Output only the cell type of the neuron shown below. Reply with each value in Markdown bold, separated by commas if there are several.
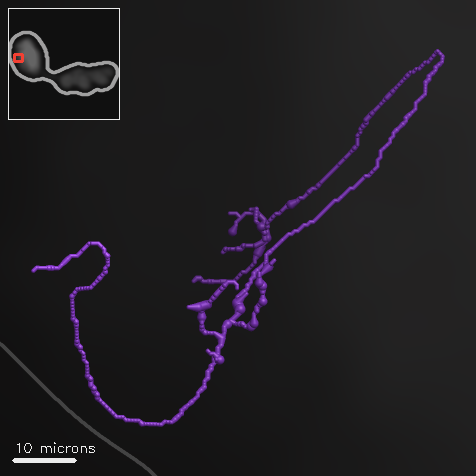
**ORN_VC3**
